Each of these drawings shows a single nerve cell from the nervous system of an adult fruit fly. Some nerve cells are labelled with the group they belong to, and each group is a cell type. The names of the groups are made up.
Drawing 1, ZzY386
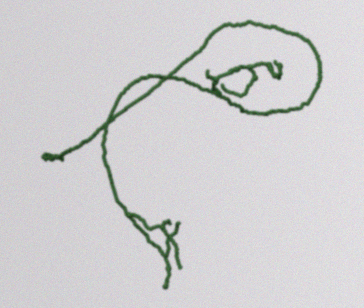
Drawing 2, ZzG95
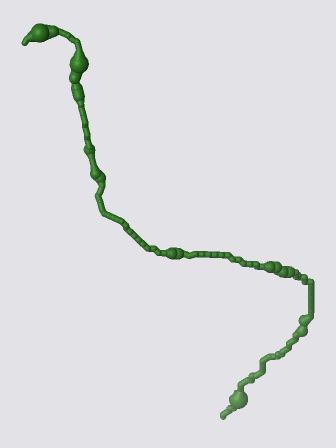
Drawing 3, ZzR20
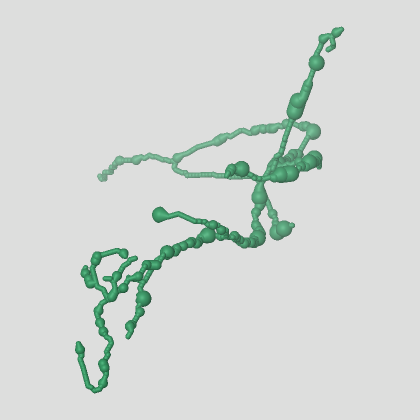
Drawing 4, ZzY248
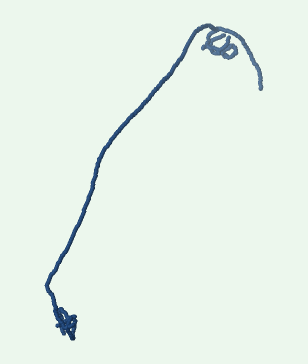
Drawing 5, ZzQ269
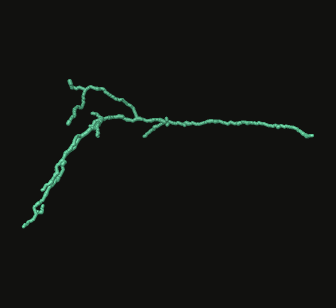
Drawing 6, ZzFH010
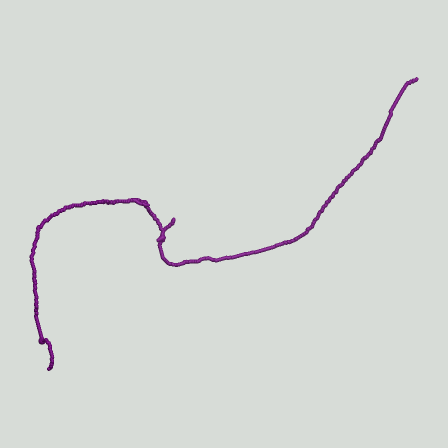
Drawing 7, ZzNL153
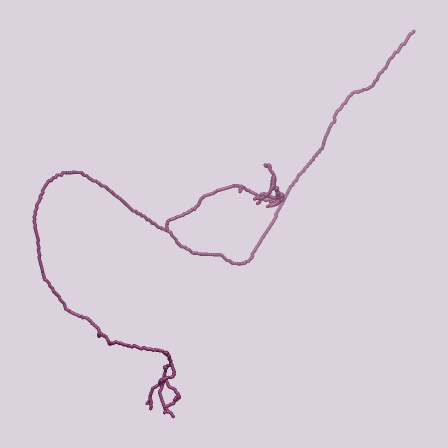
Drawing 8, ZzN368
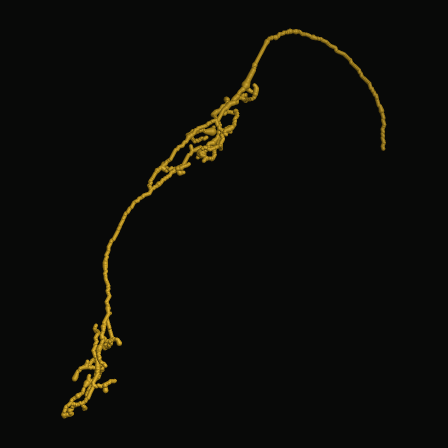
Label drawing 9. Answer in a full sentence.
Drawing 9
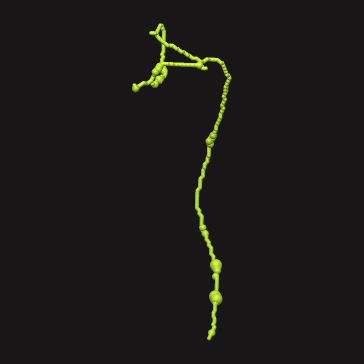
It belongs to ZzG95.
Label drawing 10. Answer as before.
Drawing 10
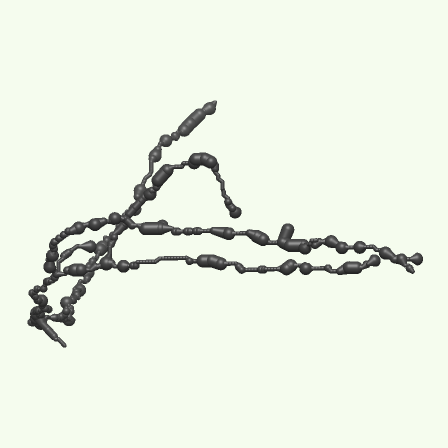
It belongs to ZzQ269.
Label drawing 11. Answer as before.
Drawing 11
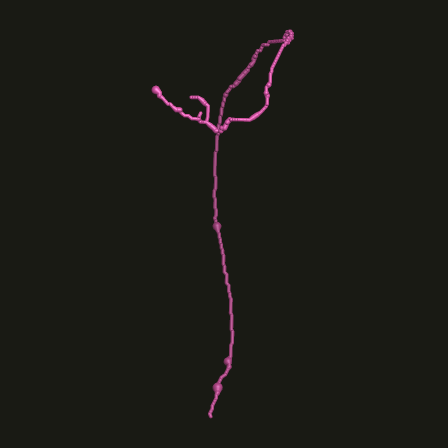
It belongs to ZzG95.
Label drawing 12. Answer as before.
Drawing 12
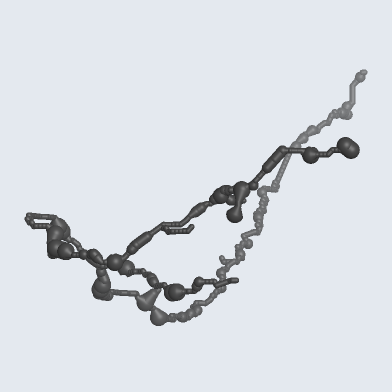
It belongs to ZzQ269.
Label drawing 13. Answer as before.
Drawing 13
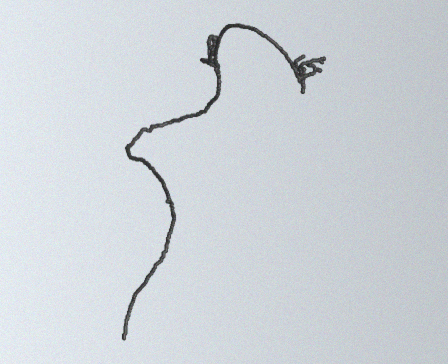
It belongs to ZzY386.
